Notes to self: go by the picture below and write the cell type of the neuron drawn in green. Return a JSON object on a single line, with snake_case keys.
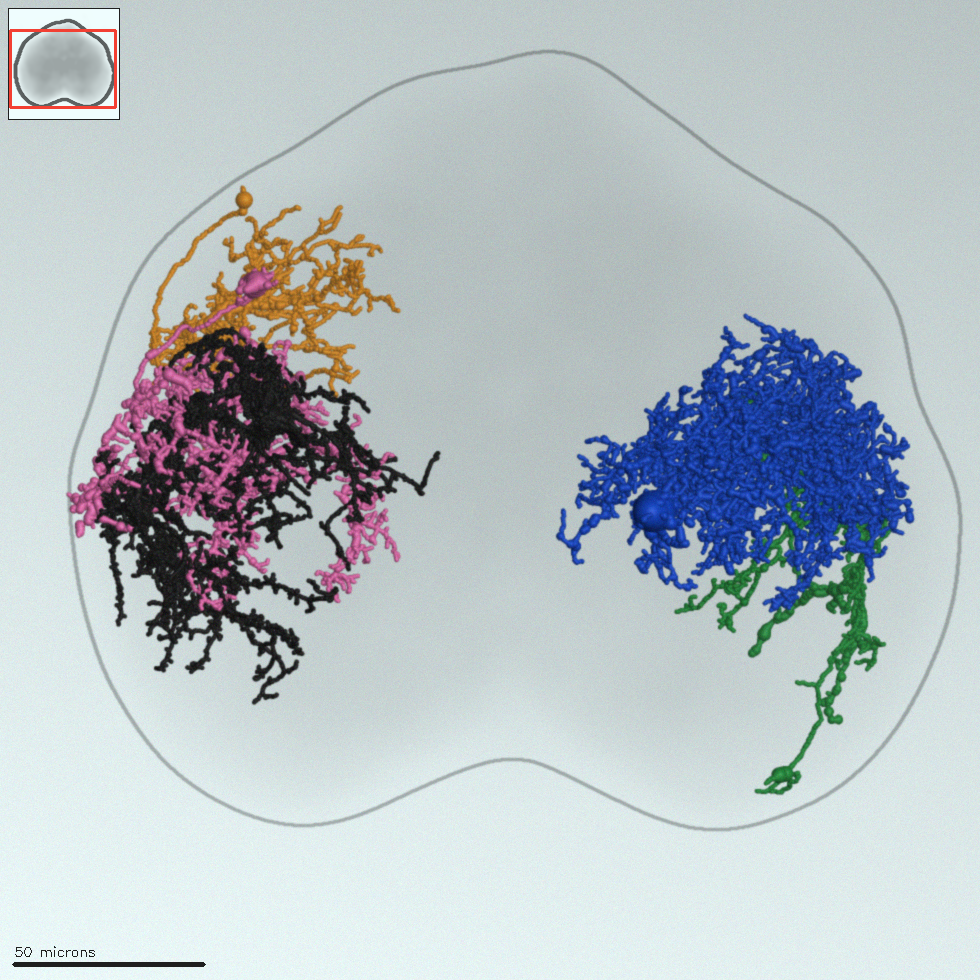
{"cell_type": "IN13A034"}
